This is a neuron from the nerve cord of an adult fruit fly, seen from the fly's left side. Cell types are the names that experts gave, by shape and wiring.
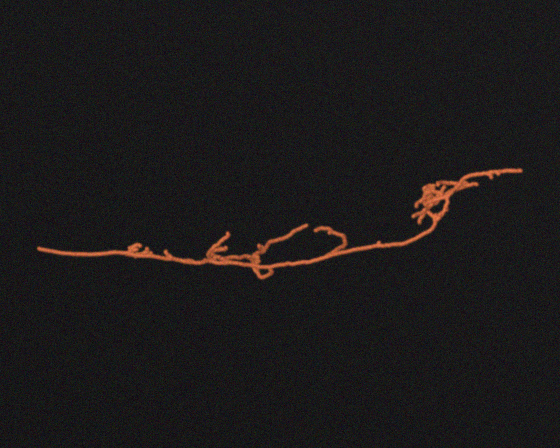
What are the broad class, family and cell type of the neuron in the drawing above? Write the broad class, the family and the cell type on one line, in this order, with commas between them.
descending neuron, hemilineage SMPpv2_dorsal, DNp60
